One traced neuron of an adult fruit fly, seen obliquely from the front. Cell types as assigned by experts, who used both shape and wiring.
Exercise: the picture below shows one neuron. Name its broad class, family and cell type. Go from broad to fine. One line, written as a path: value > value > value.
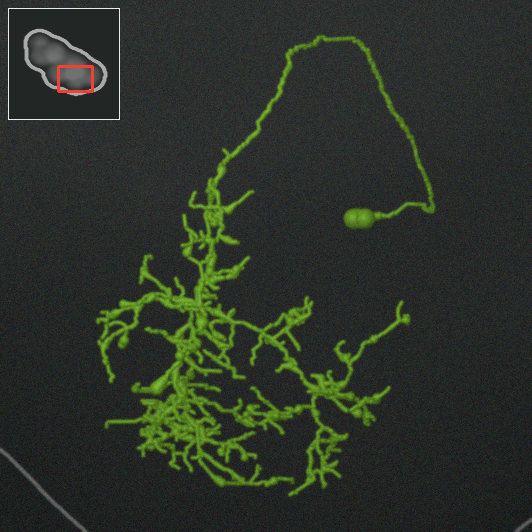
nerve-cord intrinsic neuron > hemilineage 12B > IN12B049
